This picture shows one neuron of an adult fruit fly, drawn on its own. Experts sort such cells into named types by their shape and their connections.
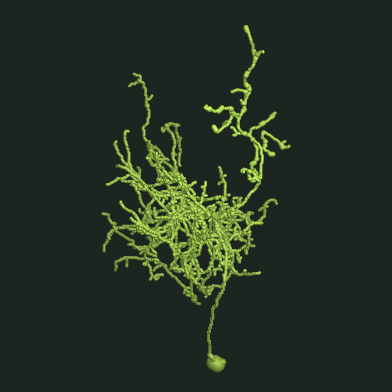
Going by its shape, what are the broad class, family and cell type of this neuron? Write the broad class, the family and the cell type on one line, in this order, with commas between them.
central-brain intrinsic neuron, hemilineage VLPl&p2_lateral, AVLP109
